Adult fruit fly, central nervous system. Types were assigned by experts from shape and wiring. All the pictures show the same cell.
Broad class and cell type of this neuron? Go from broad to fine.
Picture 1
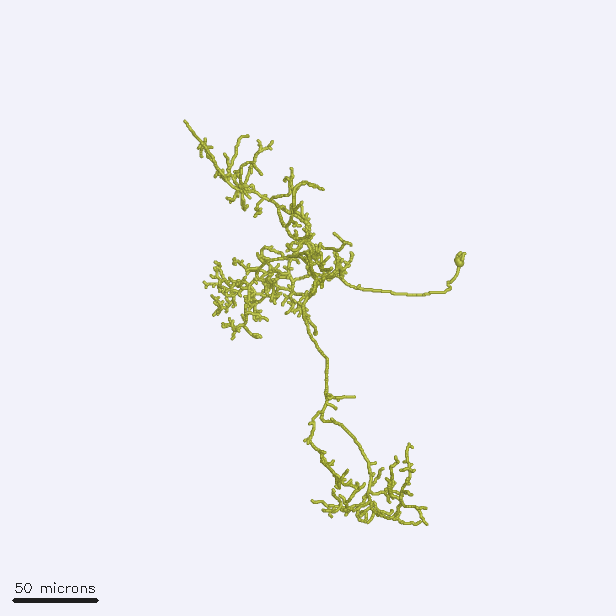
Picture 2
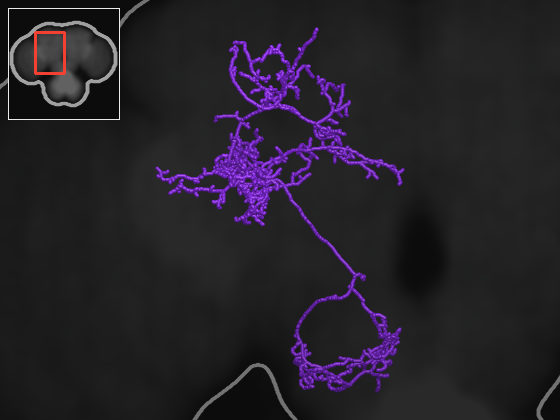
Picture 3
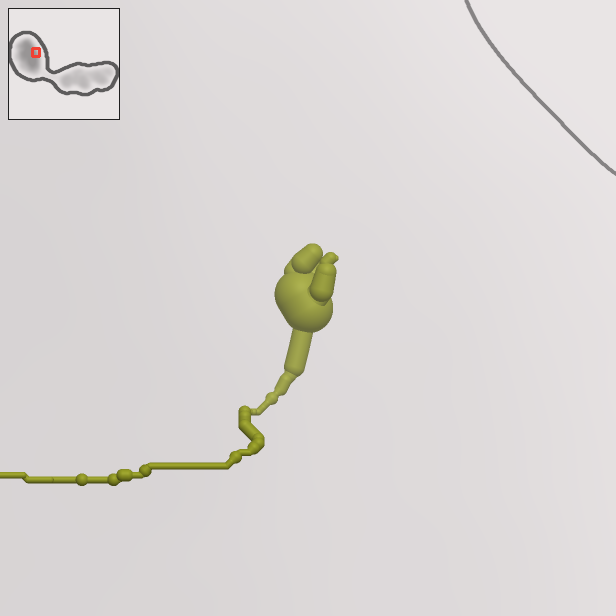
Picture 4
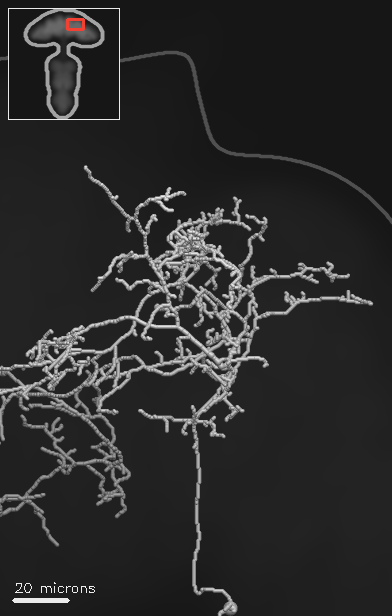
central-brain intrinsic neuron; AVLP491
